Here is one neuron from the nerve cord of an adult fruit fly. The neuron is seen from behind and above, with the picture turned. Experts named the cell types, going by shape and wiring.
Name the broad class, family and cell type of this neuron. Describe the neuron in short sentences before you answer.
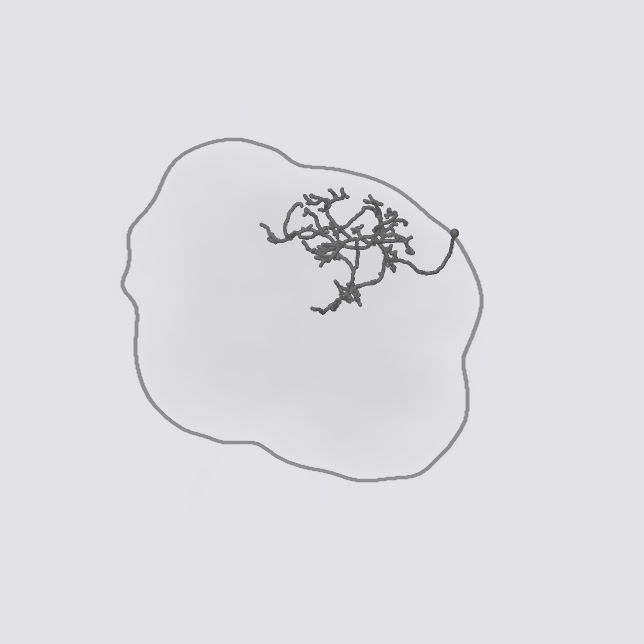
As drawn here it is wider than it is tall. This is a nerve-cord intrinsic neuron. Its family is hemilineage 20A.22A. It is of cell type IN20A.22A022.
